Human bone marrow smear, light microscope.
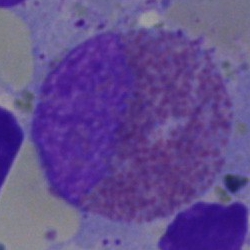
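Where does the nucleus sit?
Right up against the left side of the cell.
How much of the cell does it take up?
Roughly half.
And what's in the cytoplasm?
Granules, densely packed and reddish-purple.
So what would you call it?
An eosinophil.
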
